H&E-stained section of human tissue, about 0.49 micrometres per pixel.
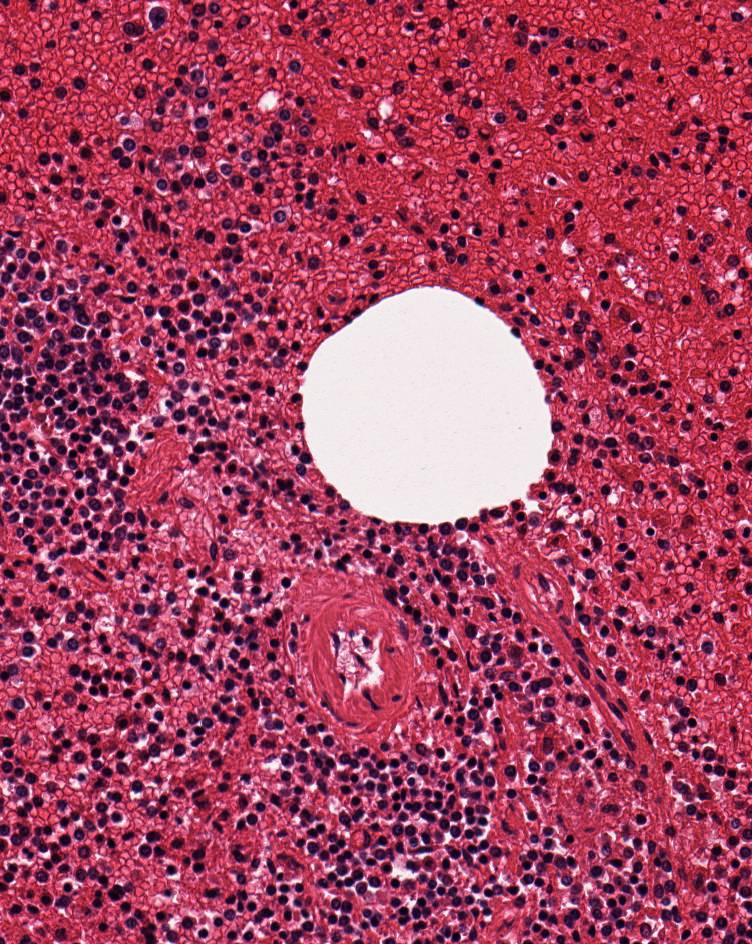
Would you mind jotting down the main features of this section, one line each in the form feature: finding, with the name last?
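Lymphocytes: densely packed in the lower left and lower centre, small round dark-staining nuclei, scant cytoplasm
Thick-walled vessel: small and round below centre, concentrically layered pink wall, narrow lumen, ringed by lymphocytes
Second vessel: right of the thick-walled one, narrower and elongated, running obliquely down toward the lower right
Fat cells: none here
Name: spleen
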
